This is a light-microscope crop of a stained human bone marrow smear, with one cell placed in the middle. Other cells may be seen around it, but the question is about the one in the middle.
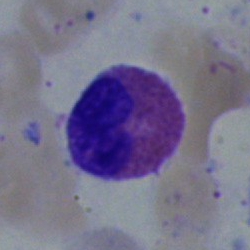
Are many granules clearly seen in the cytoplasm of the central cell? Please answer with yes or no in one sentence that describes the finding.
Yes, many granules are seen in the cytoplasm of this cell.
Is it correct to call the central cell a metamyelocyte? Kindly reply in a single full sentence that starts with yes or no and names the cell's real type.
No, the middle cell is actually an eosinophil rather than a metamyelocyte.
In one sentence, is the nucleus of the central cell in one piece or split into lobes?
There is one compact nucleus, and its shape is round, oval or kidney-like.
